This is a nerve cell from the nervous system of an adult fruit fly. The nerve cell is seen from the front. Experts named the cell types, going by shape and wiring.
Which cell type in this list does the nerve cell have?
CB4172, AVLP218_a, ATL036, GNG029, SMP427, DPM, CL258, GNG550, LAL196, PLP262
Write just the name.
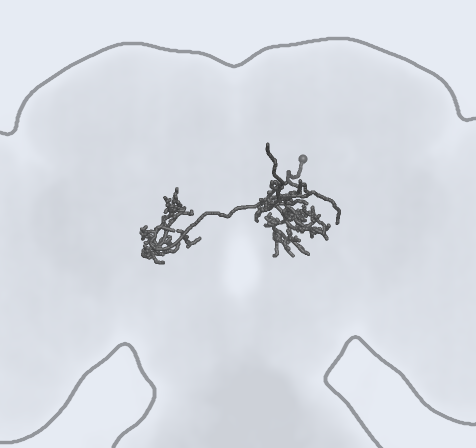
LAL196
